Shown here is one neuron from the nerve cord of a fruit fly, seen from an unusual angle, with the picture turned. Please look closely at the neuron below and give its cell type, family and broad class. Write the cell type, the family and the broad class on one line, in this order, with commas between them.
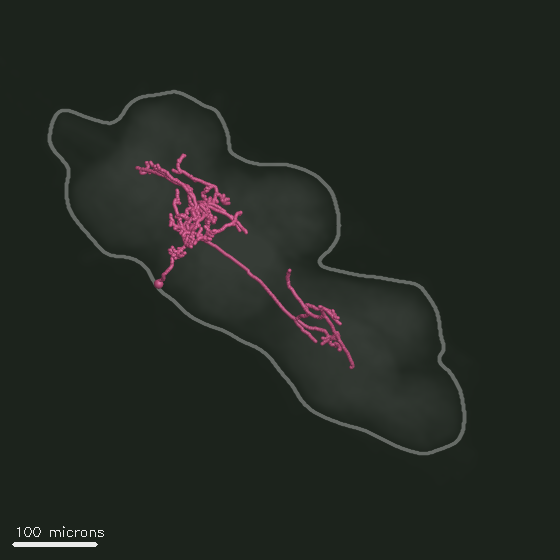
IN17A087, hemilineage 17A, nerve-cord intrinsic neuron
